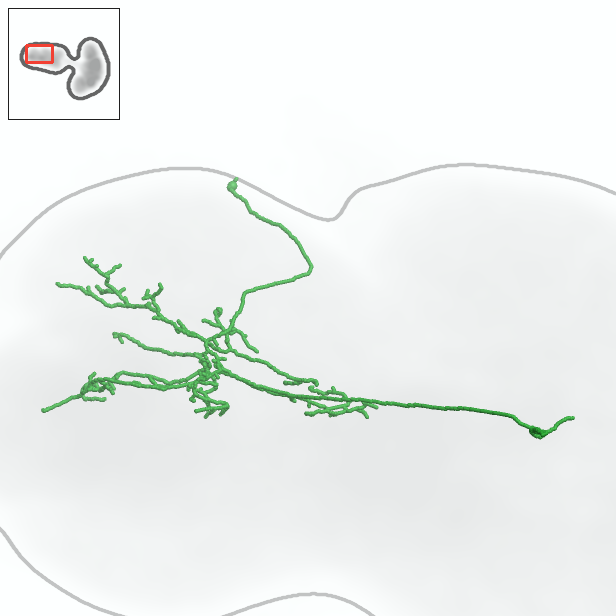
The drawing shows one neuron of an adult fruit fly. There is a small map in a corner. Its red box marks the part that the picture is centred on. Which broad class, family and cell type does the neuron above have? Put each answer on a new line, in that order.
nerve-cord intrinsic neuron
hemilineage 09B
IN09B049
